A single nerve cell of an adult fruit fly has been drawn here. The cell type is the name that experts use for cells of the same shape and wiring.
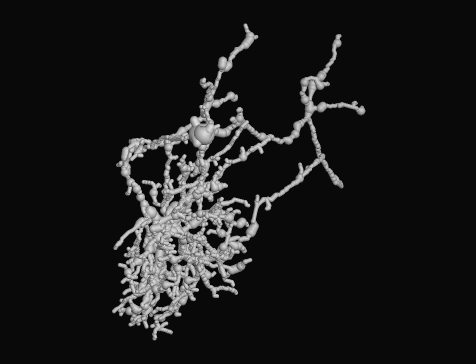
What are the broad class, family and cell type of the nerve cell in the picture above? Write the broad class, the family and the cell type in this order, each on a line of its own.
central-brain intrinsic neuron
hemilineage TRdl_b
GNG172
